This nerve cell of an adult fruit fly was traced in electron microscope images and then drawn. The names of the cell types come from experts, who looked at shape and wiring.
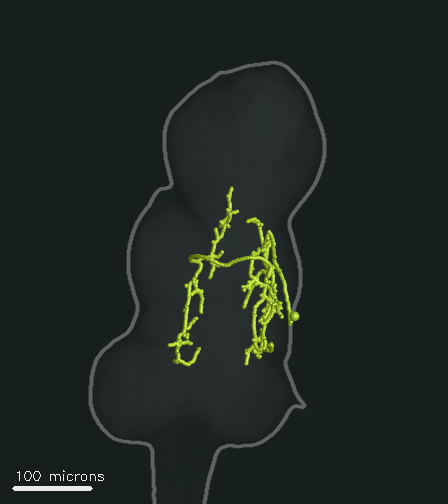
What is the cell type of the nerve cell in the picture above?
IN19B066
